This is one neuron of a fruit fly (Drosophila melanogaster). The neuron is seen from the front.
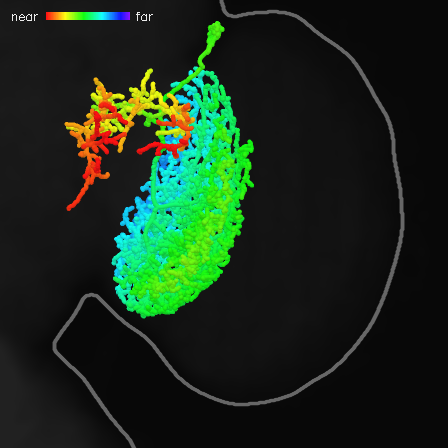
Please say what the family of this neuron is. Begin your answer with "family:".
family: hemilineage LHl4_posterior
